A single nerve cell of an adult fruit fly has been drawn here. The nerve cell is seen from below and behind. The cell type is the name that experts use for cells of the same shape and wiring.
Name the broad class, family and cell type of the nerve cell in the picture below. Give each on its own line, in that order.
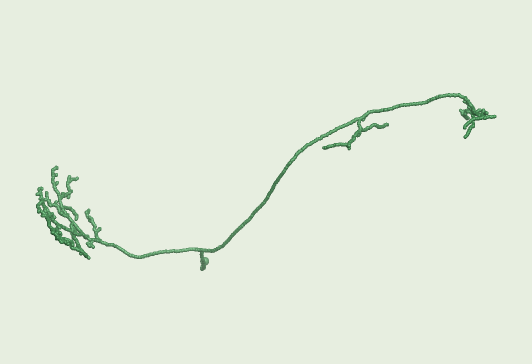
visual projection neuron
hemilineage VPNl&d1_lateral
MeVP55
